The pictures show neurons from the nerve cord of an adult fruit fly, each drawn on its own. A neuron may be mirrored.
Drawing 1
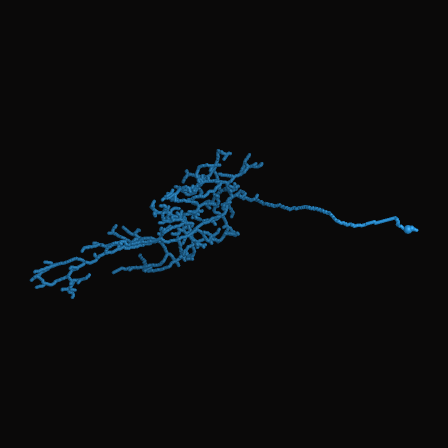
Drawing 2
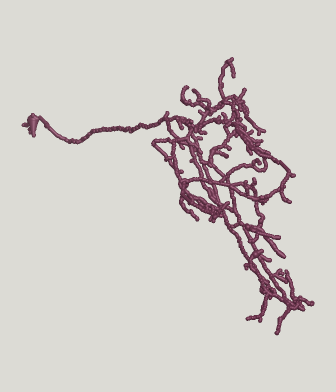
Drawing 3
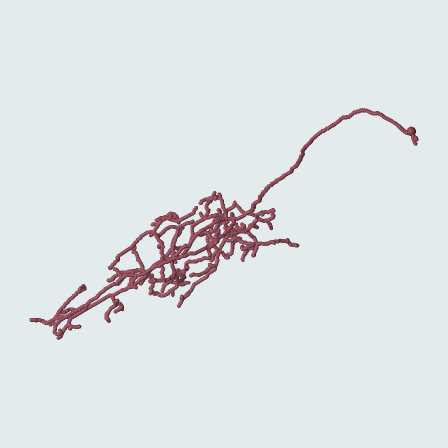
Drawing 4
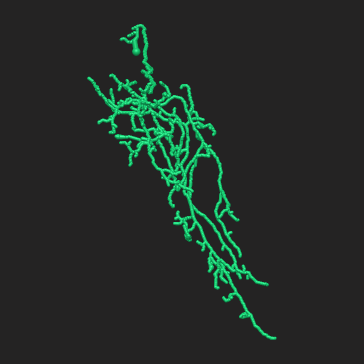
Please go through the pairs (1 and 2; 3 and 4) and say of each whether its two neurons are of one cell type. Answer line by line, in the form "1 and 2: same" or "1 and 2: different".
1 and 2: different
3 and 4: same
